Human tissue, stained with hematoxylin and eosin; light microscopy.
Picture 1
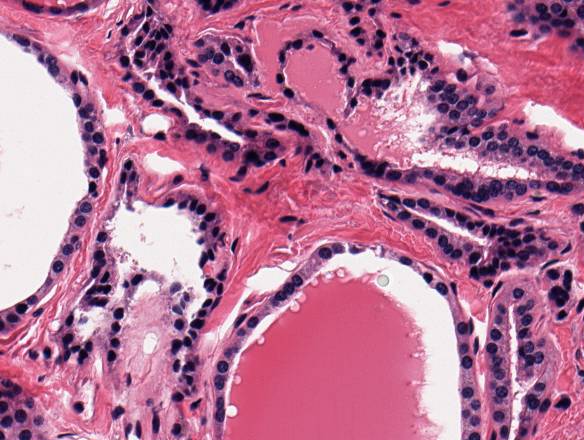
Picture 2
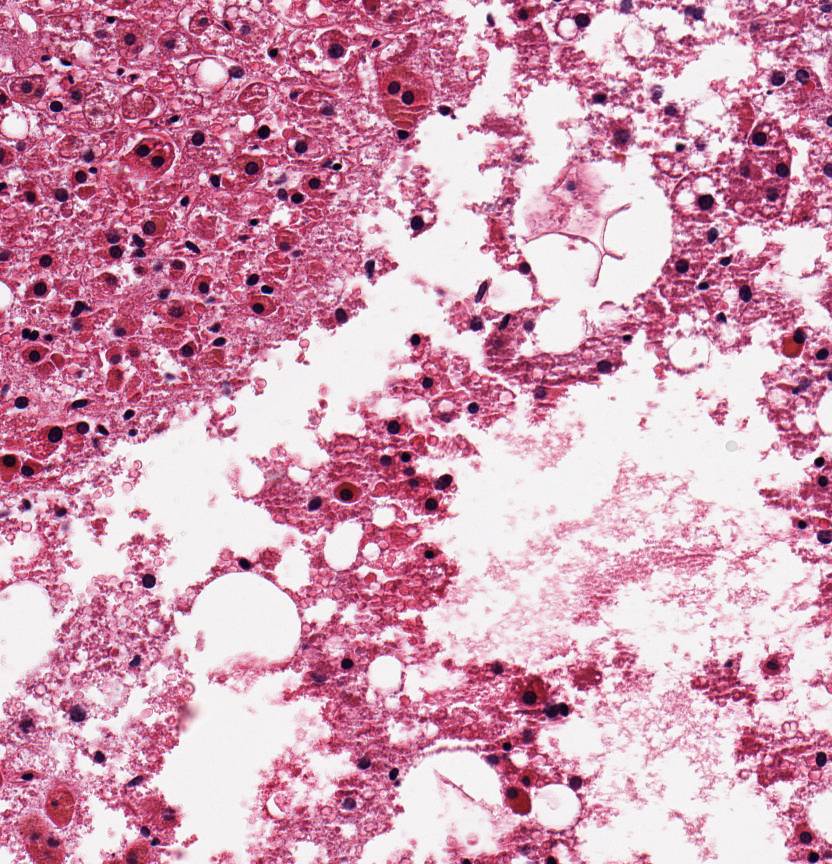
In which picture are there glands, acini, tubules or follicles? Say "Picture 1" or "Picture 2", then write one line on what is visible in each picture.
Picture 1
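Picture 1: The field is filled with glandular spaces of widely varying size separated by bands of stroma.
Picture 2: No glands or epithelium-lined lumens are present in the field.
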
